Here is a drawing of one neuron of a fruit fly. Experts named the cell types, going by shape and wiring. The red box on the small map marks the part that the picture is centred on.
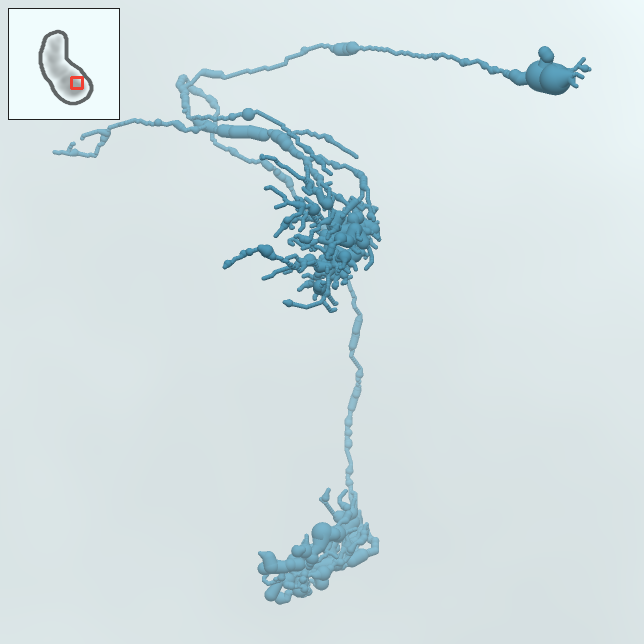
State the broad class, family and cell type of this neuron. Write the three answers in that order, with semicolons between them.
central-brain intrinsic neuron; class CX; hDeltaD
